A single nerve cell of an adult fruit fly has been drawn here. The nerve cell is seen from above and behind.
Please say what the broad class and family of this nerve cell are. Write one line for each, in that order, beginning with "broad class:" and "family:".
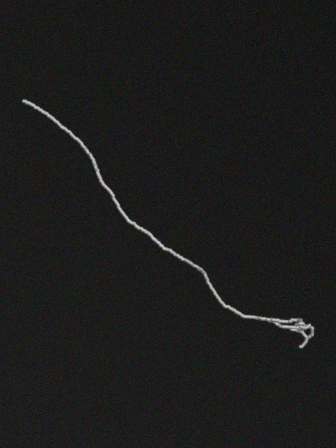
broad class: sensory neuron entering the nerve cord
family: class gustatory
